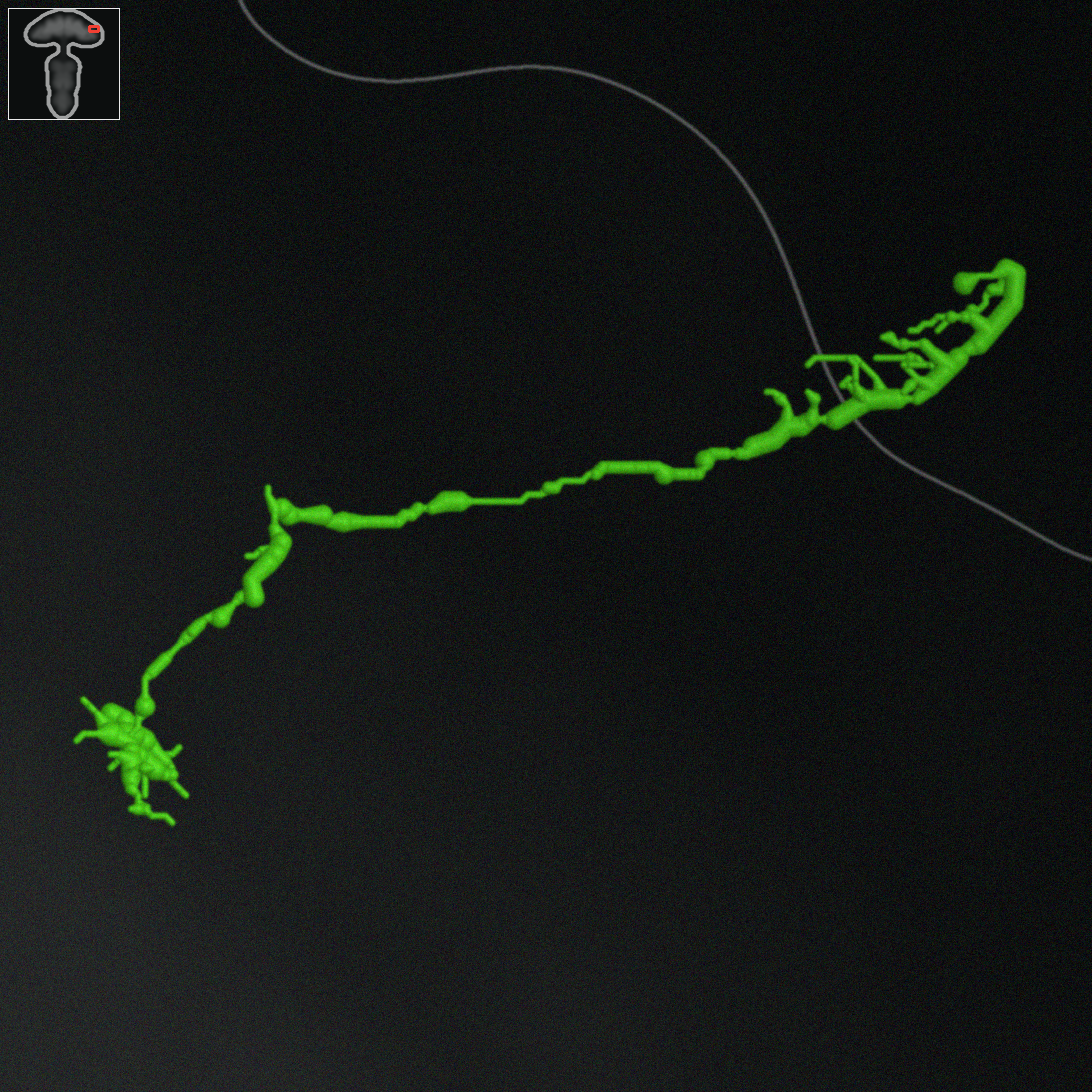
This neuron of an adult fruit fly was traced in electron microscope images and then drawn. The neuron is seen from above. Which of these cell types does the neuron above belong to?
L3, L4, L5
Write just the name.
L3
